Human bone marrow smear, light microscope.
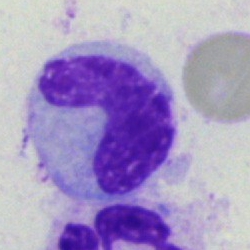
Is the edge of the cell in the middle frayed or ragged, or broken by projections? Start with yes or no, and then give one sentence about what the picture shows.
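No. The cell has a smooth, roughly round outline.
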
